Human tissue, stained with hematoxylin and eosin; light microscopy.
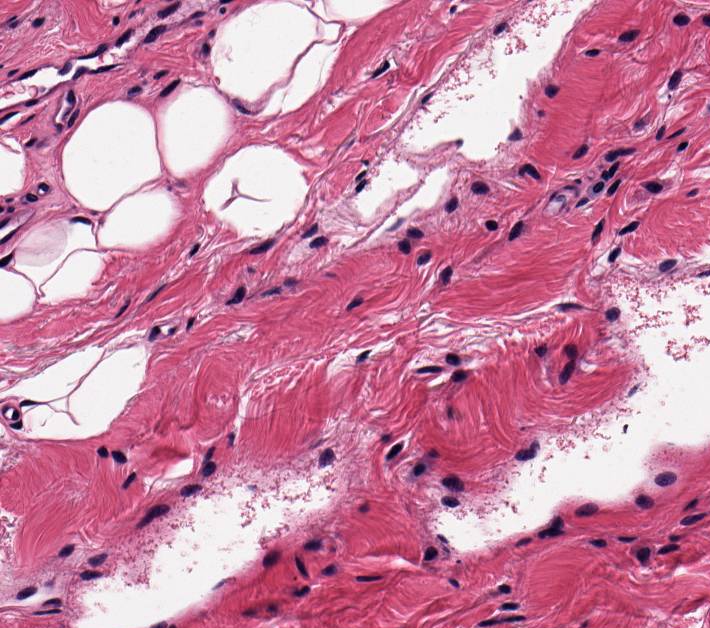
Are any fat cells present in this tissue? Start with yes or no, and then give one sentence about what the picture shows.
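Yes. A cluster of empty, rounded fat cells lies in the upper left part of the field.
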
